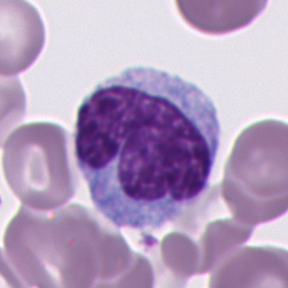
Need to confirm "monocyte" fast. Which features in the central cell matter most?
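Start with the nucleus of the central cell: it is folded, and a cleft entering from its lower edge gives it a kidney-like, two-lobed look.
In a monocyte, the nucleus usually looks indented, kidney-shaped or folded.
So that fold sits well with a monocyte. Now the cytoplasm, which has a fine dusty granularity with no large or coarse granules.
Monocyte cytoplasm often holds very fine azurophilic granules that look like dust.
The granularity here agrees with that. Notice too that the chromatin is dark purple with a fine lacy pattern of paler streaks rather than coarse blocks, and that the outline is roughly round with a finely ragged edge.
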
